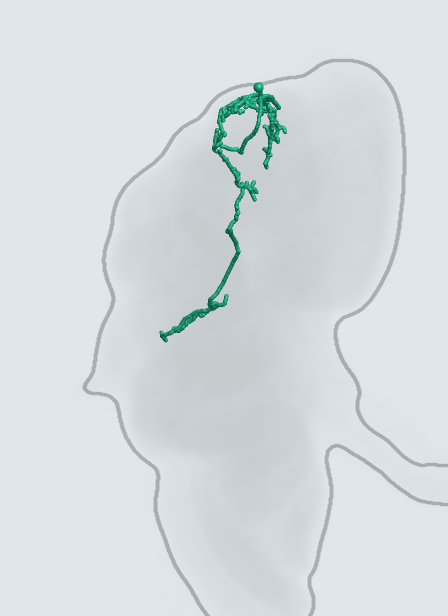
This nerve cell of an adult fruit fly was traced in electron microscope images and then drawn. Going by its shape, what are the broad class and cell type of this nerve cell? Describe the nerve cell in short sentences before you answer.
The cell body can be seen at the top of the picture. As drawn here it is taller than it is wide. This is a central-brain intrinsic neuron. Its cell type is SLP375.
